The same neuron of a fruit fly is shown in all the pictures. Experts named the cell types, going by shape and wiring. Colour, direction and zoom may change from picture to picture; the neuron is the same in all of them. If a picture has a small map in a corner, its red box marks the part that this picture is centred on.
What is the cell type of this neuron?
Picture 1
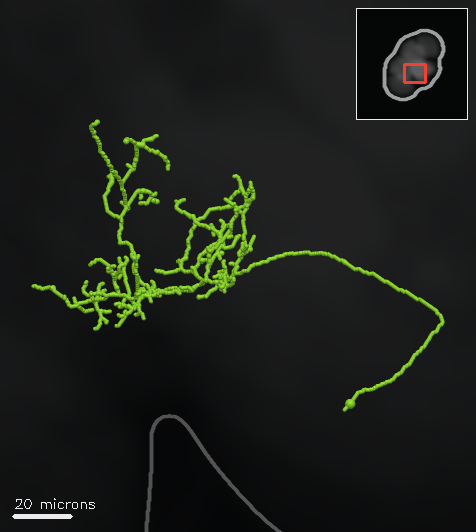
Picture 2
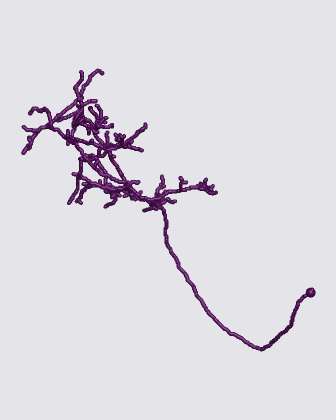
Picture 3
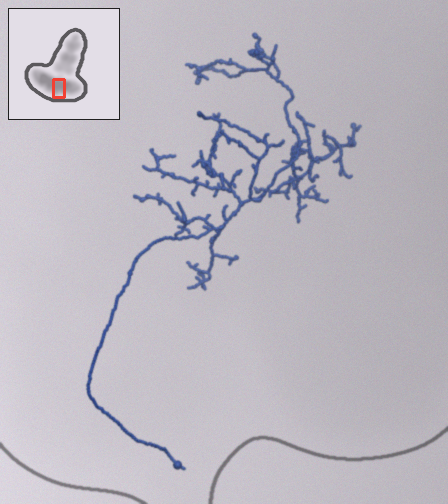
CB1265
